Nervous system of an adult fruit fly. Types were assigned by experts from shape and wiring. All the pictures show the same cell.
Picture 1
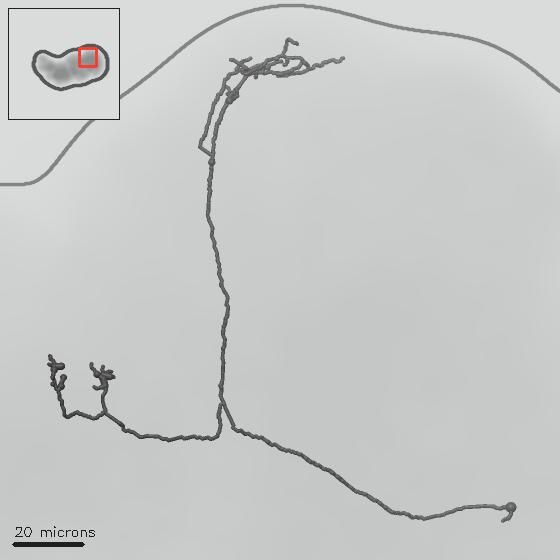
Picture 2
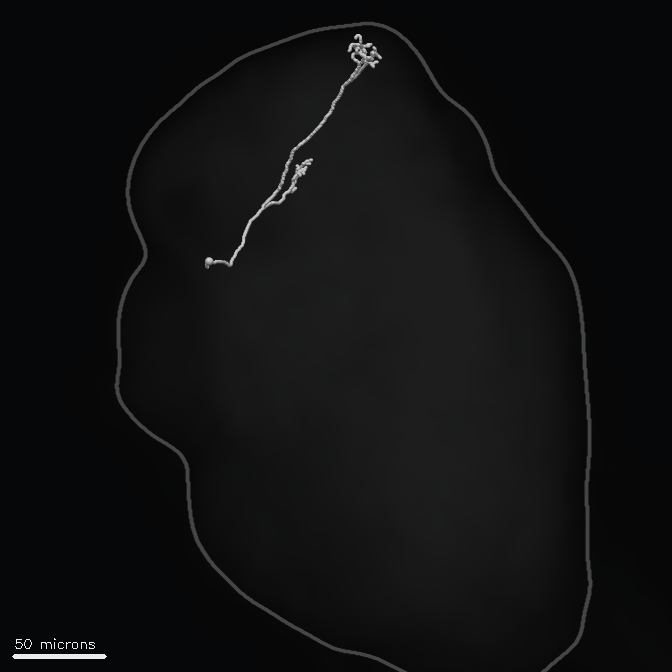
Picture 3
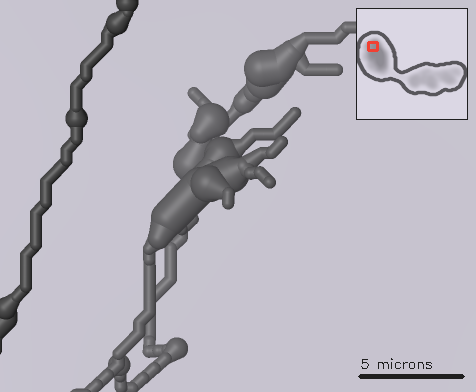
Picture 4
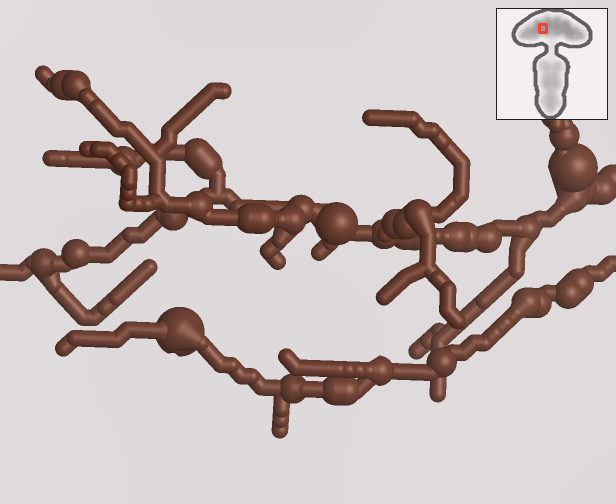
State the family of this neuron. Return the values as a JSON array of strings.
["hemilineage AOTUv4_ventral"]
